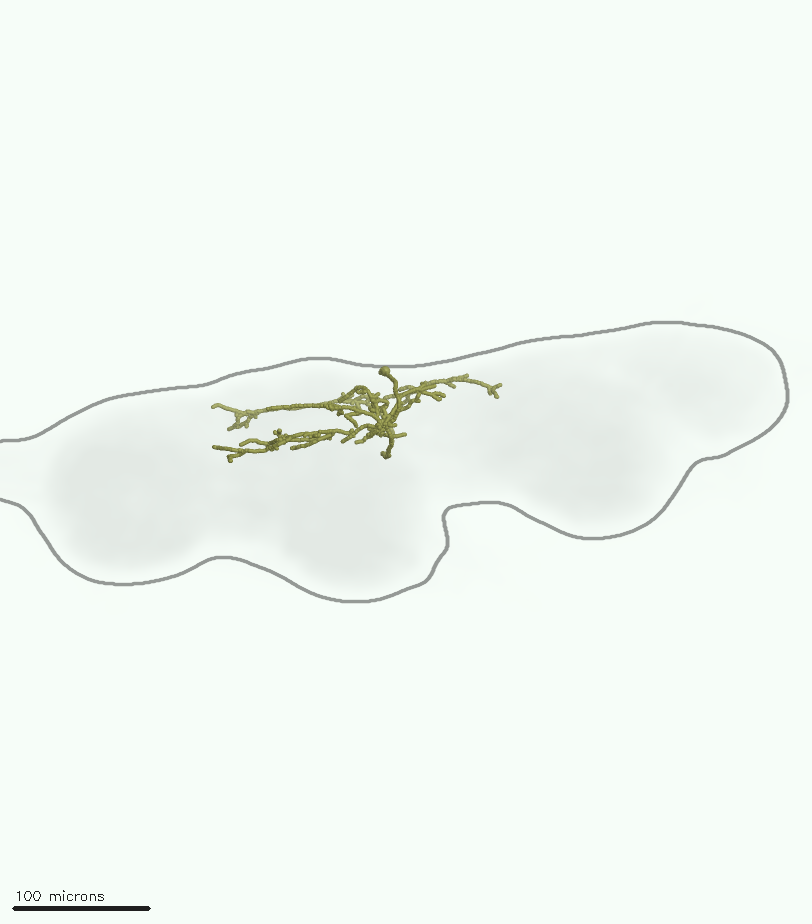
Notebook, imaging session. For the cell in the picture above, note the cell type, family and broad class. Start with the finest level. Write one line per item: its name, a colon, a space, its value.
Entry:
cell type: IN19B087
family: hemilineage 19B
broad class: nerve-cord intrinsic neuron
